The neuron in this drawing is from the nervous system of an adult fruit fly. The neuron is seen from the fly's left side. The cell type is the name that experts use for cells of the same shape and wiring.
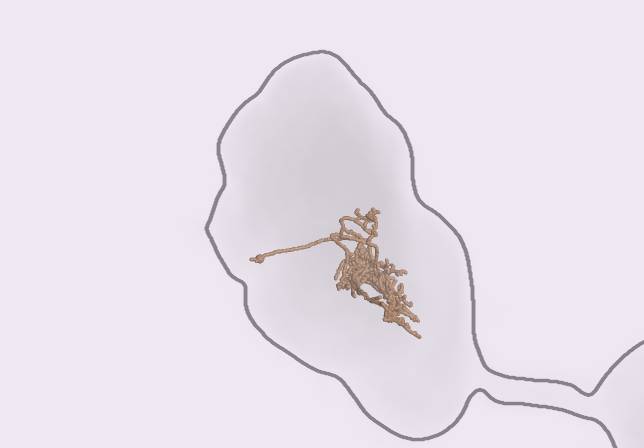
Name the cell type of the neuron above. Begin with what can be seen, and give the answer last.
The cell body can be seen in the middle of the picture. As drawn here it is wider than it is tall. It is a central-brain intrinsic neuron. Its cell type is PS089.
